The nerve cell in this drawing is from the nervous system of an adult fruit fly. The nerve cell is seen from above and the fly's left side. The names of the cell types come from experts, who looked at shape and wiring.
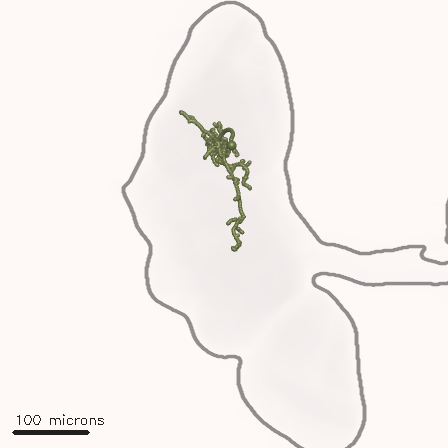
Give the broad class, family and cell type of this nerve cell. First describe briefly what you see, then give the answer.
It is in the brain and does not reach the nerve cord. By the scale bar it is about 190 microns tall in this view. Its broad class is central-brain intrinsic neuron. The family is hemilineage SMPp&v1_posterior. The cell type is CB2500.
